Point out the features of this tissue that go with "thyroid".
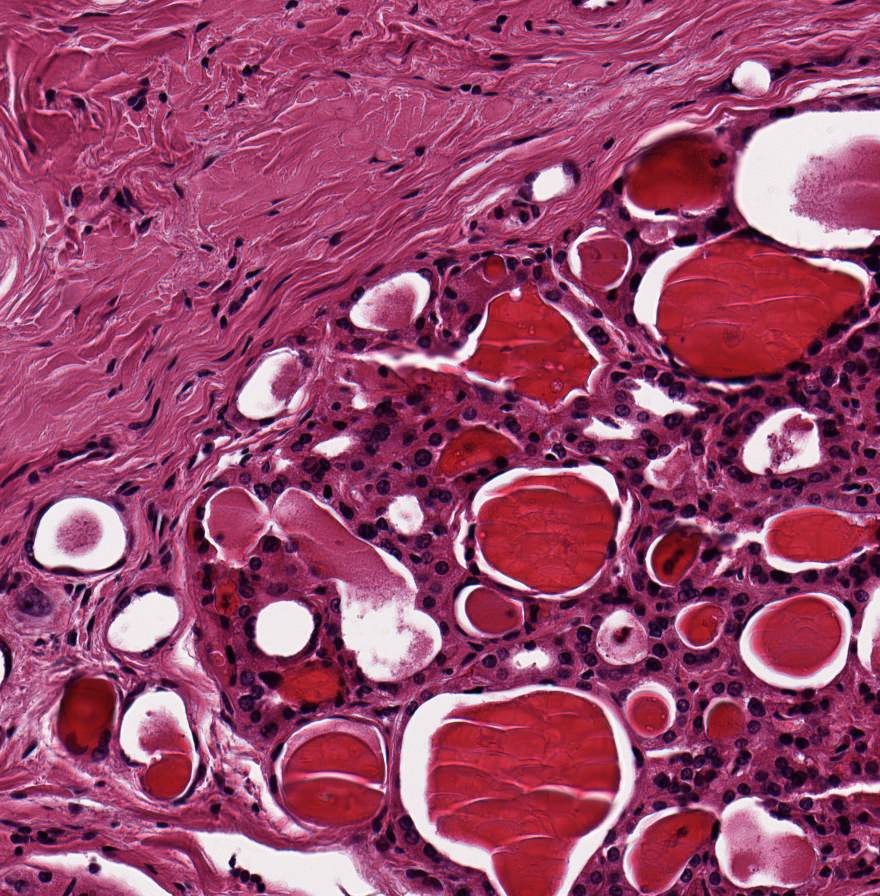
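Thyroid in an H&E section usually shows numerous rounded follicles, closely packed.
Here they fill the right and lower parts of the field, with dense fibrous tissue in the upper left.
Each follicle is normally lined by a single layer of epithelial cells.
These follicles have one layer of cuboidal to flattened cells with round dark nuclei, so that fits.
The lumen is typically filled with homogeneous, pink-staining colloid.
Several follicles near the lower left hold pale, washed-out pink to white colloid instead, which doesn't match that. The upper left tissue is pink wavy collagen with scattered dark spindle-shaped nuclei.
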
